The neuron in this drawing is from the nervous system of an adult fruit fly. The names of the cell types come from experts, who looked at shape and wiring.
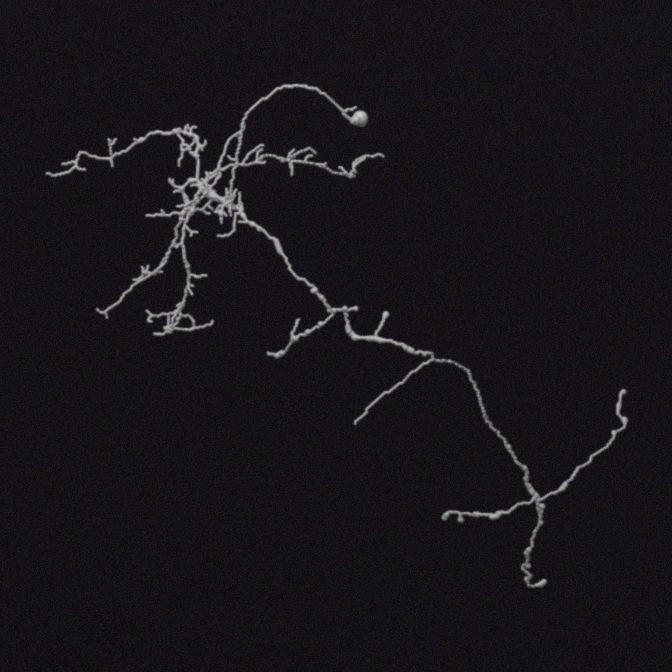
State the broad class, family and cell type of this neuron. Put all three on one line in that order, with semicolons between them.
nerve-cord intrinsic neuron; hemilineage 19B; IN19B091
